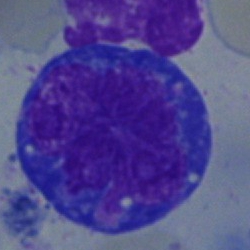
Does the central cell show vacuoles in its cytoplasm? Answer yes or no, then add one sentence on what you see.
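Yes. A few small clear vacuoles lie in the cytoplasm.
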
